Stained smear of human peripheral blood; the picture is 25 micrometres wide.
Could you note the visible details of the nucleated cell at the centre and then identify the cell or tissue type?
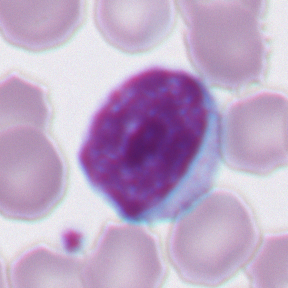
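I see a single unlobed nucleus, oval in outline, measuring about 13 by 9 micrometres. Beside it the cytoplasm is only a narrow rim, and it is widest on the right side of the cell. The cell outline looks smooth, with no surface projections. It's a typical lymphocyte.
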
